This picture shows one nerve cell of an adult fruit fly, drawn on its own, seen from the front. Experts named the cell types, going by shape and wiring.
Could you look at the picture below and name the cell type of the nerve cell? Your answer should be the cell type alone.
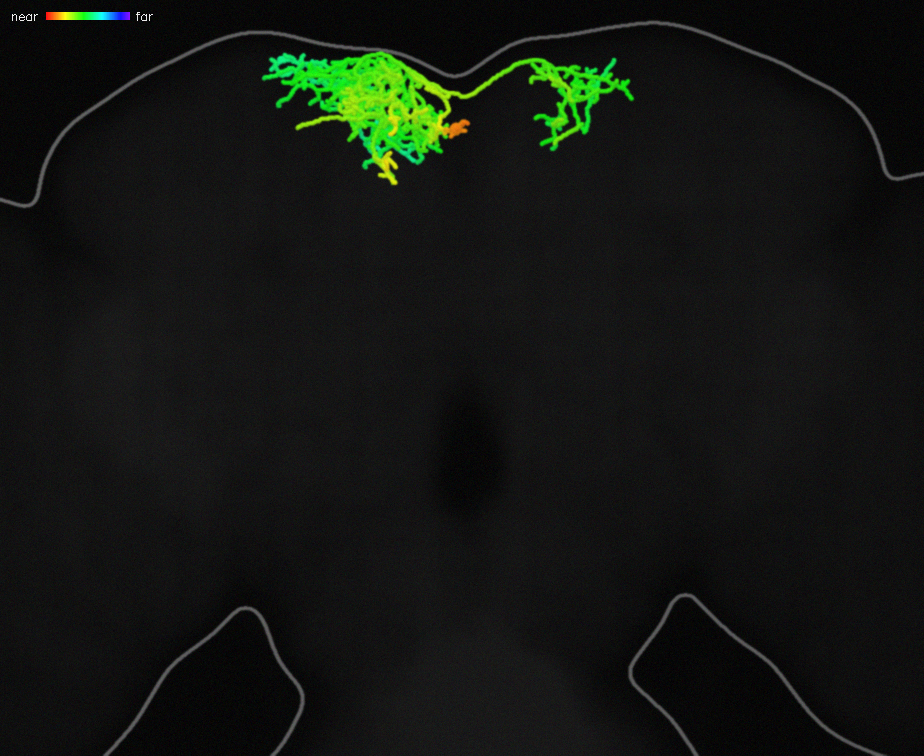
SMP086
